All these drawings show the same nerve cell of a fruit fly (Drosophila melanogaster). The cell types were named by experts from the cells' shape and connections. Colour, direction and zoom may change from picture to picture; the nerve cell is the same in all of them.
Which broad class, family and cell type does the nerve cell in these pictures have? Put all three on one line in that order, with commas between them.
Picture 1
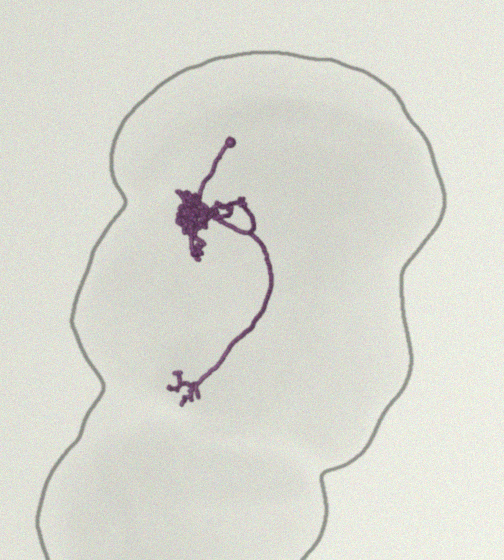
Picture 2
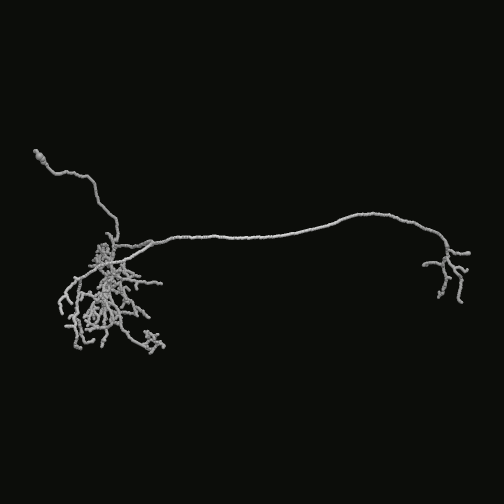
central-brain intrinsic neuron, hemilineage ALl1_ventral, CB3631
